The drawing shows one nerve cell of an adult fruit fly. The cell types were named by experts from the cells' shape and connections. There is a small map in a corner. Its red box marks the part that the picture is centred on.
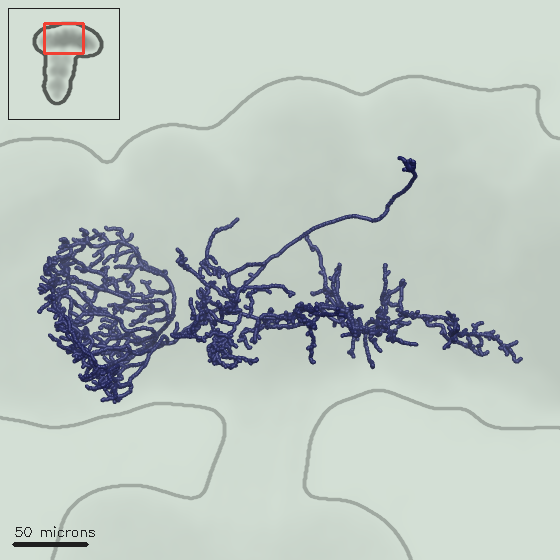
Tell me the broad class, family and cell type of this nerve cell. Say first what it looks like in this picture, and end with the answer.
By the scale bar it is about 350 microns wide in this view. Dozens of branch ends can be seen. It is a visual centrifugal neuron. The family is LT. The cell type is LT35.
